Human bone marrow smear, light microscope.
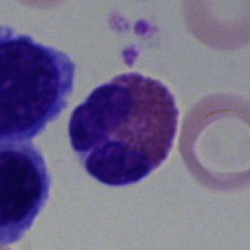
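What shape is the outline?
Roughly round, with a smooth edge.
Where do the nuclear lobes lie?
Along the left and lower sides of the cell; their chromatin is dark purple and densely clumped.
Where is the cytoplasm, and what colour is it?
It fills the upper right part and is pinkish-purple.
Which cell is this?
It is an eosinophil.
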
